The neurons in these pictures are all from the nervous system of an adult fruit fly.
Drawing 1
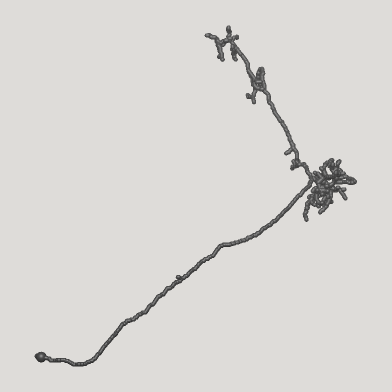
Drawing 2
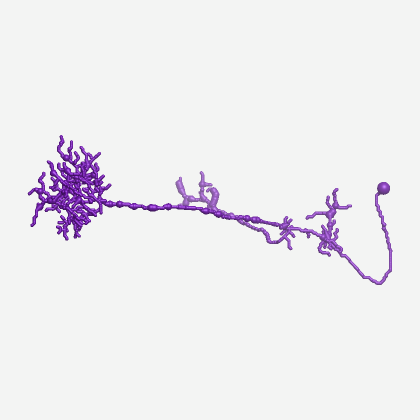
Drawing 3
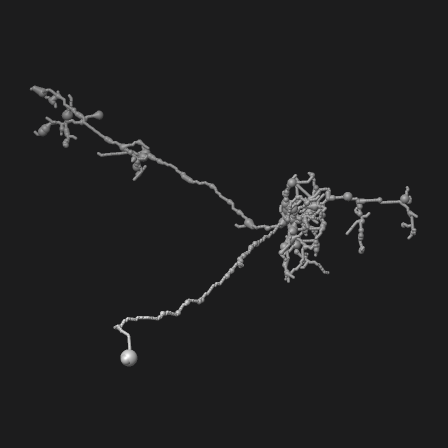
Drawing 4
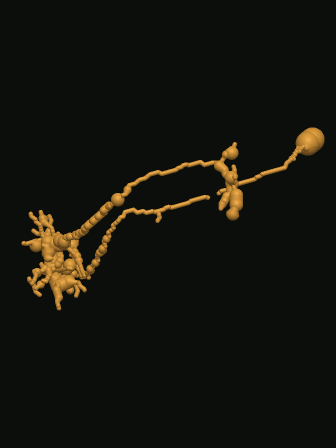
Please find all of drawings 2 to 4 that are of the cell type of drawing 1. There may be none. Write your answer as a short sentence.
Drawing 3 is of the same cell type.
